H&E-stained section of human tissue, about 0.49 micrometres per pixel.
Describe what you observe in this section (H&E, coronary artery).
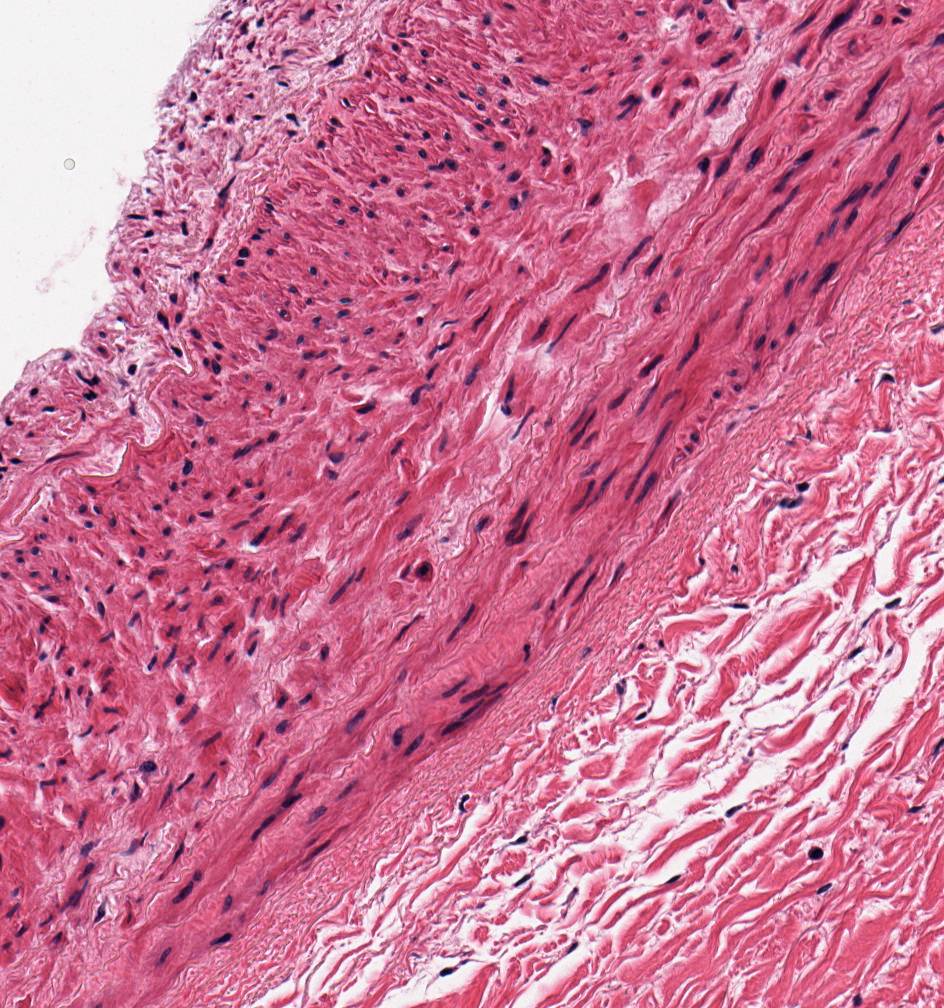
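Bands run diagonally, upper right to lower left. Nearest the free edge: a densely cellular zone, many small dark oval nuclei in pink fibrillar matrix. Middle band: spindle cells, elongated dark nuclei aligned with the diagonal. Lower right: wavy pink collagen bundles, few nuclei.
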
